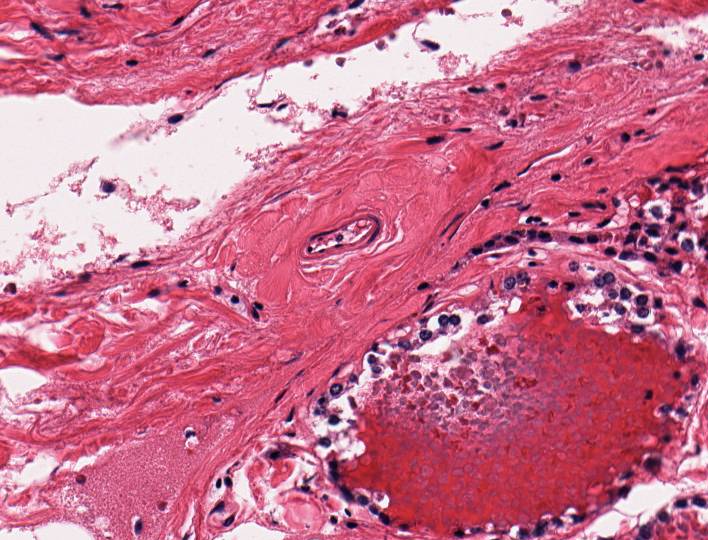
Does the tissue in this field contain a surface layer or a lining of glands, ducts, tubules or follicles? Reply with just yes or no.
No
